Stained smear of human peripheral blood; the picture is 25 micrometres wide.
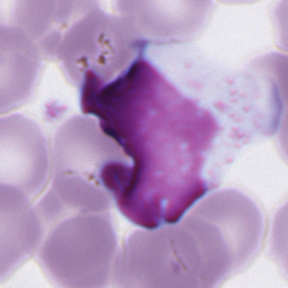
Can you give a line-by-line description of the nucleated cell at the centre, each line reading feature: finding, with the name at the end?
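Nucleus: irregular, dark magenta, filling most of the cell
Cytoplasm: very pale, lying mainly right of the nucleus
Granules: small, pink, scattered through the pale cytoplasm
Border: right side faint, hard to trace
Cell type: large granular lymphocyte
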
